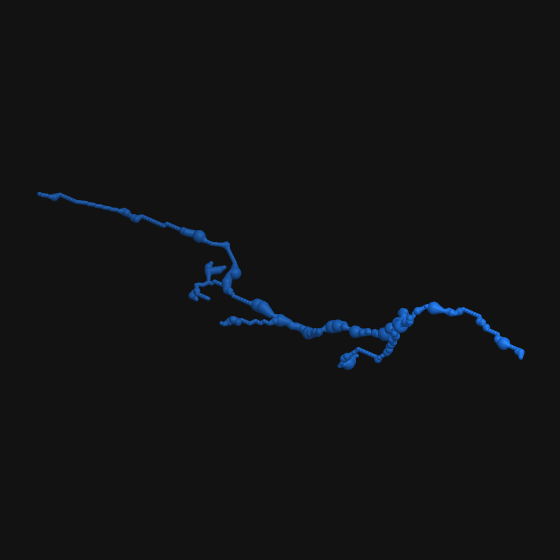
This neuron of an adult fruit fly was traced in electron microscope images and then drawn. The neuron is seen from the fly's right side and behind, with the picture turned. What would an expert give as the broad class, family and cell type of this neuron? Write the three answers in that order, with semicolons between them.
sensory neuron entering the nerve cord; class mechanosensory tactile; SNta37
